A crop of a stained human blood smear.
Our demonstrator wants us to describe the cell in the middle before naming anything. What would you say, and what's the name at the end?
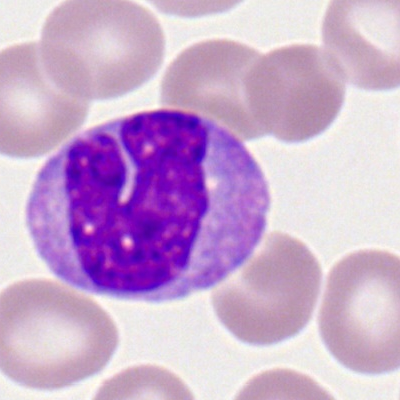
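A smooth oval outline, wider than it is tall, encloses this cell. A deep, narrow cleft cuts down into the nucleus from its upper edge. The nucleus remains one folded mass rather than distinct lobes linked by thin strands. Very fine, dust-like pinkish granules fill the cytoplasm. This cell is a monocyte.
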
